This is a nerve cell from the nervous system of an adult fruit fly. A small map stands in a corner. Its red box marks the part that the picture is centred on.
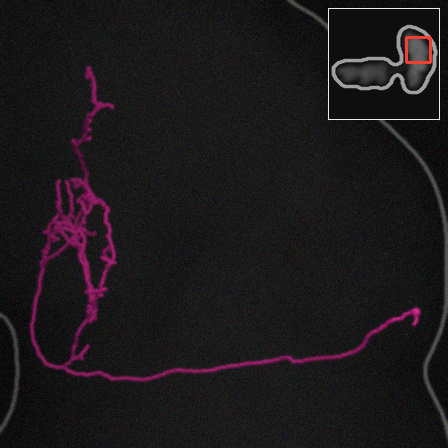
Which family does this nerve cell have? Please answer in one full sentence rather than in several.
The nerve cell is filed under family hemilineage WEDd2.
